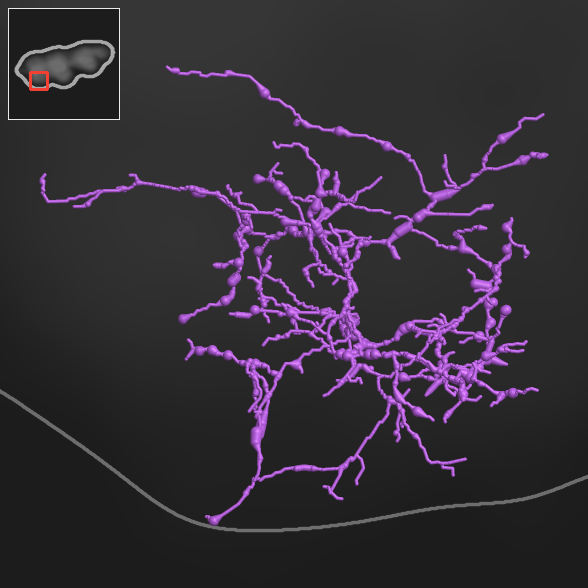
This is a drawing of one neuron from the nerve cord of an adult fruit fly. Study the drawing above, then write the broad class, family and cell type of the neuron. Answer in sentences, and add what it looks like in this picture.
This is a nerve-cord intrinsic neuron. The family is hemilineage 01B. Its cell type is IN01B026. No cell body is drawn. The picture shows dozens of branch ends.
